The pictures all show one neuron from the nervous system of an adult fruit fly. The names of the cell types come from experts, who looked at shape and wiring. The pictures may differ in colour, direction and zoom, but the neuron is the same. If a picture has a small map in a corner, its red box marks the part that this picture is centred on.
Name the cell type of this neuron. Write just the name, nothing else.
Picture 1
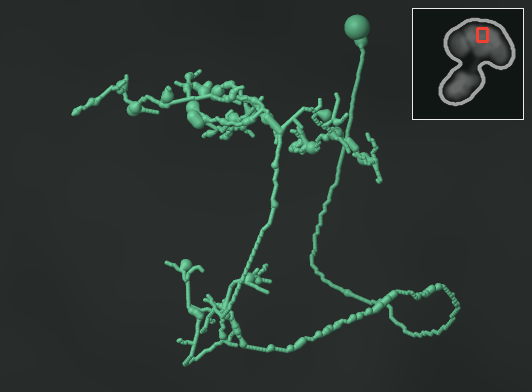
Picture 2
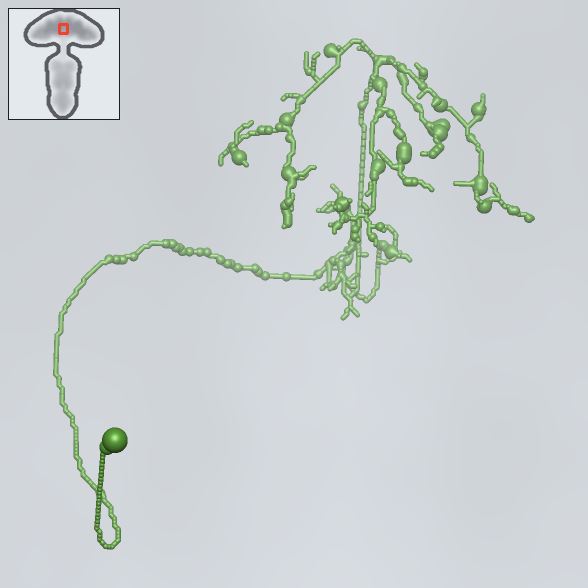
vDeltaI_a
